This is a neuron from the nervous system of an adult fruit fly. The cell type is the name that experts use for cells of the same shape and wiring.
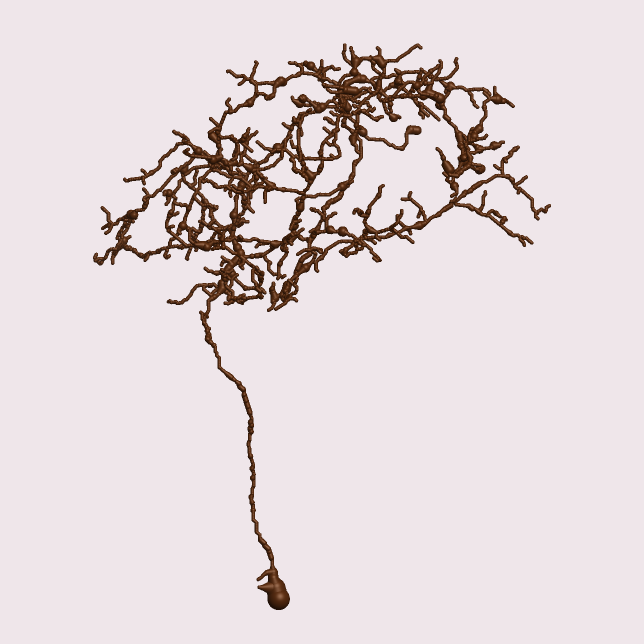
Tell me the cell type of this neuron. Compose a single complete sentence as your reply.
It is CB2390 that this neuron is, by cell type.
